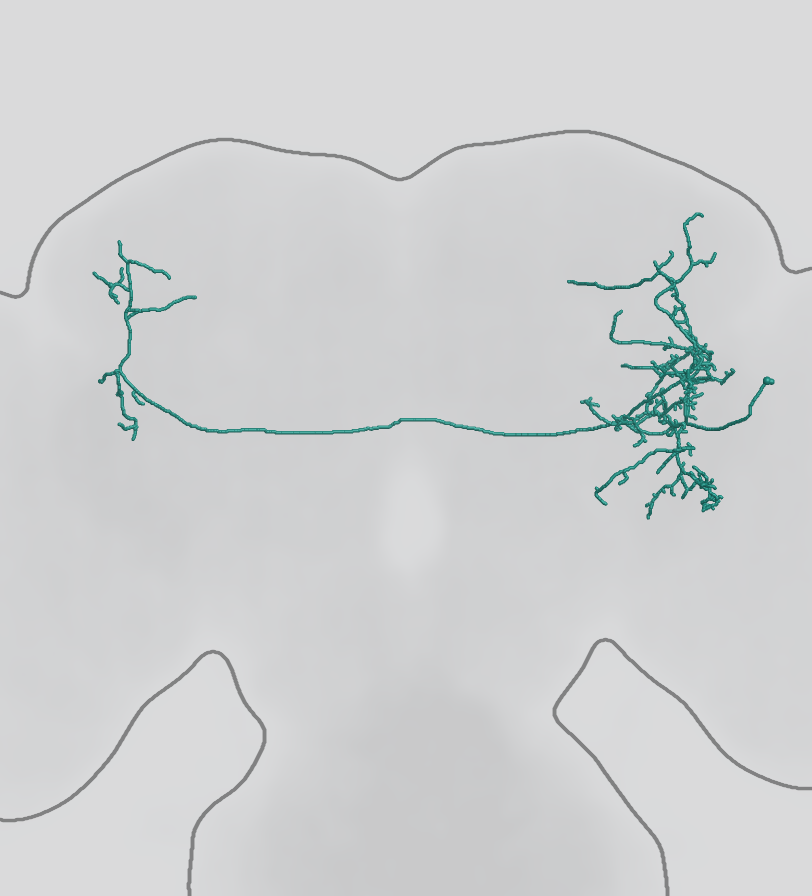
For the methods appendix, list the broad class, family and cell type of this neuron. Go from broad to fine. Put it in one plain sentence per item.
A central-brain intrinsic neuron of hemilineage VLPl&d1_lateral, type CB4165.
